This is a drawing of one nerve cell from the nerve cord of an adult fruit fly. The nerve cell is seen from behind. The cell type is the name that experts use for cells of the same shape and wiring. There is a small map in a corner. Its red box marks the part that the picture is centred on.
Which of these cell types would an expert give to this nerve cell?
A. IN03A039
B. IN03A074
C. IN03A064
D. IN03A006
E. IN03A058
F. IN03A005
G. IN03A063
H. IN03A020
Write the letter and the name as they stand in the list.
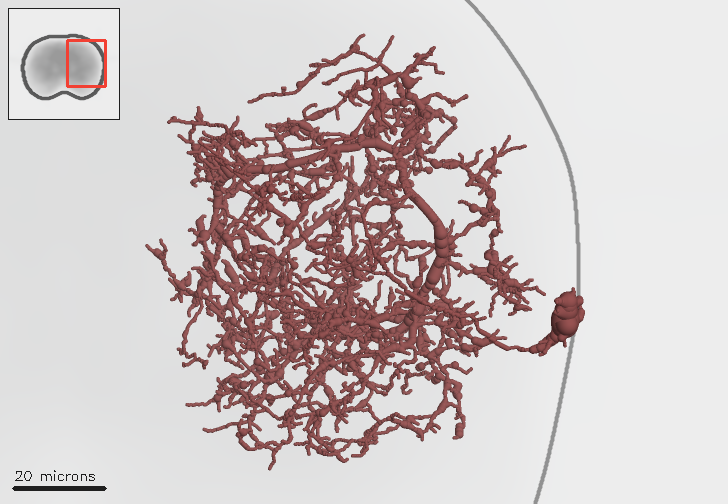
D. IN03A006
